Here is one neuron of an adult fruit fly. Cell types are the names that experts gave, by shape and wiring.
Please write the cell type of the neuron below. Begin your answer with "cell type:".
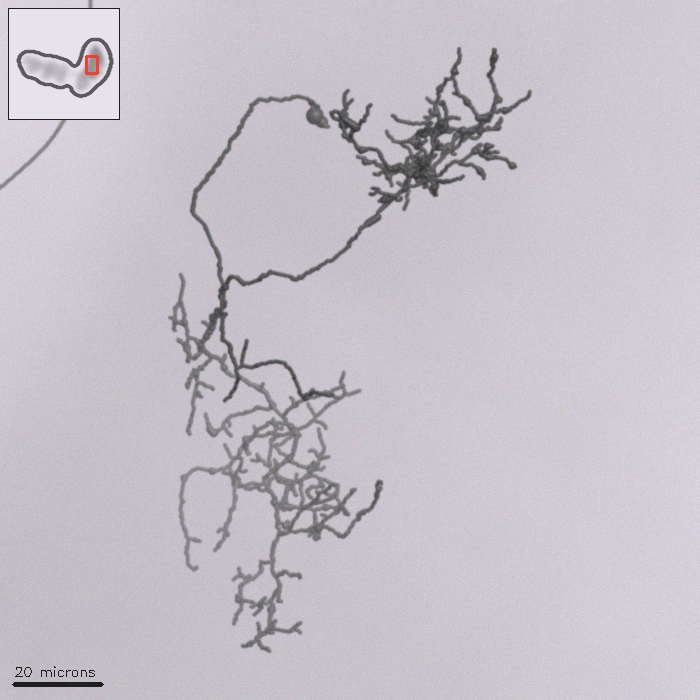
cell type: SLP396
